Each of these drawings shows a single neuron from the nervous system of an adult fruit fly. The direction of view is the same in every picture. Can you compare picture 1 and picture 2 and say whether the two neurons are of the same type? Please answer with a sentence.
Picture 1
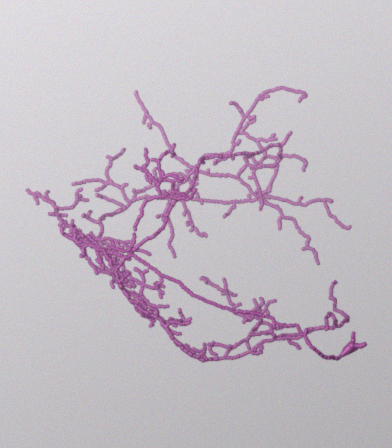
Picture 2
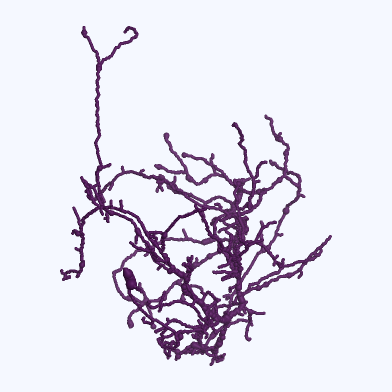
They are of different cell types.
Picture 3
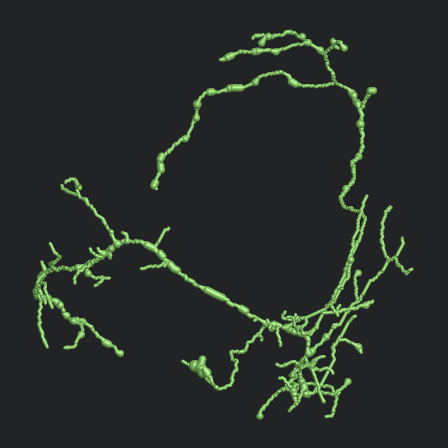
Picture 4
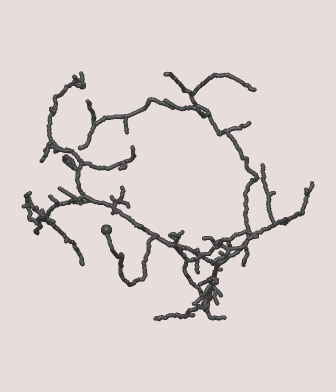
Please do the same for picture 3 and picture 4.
They are of the same cell type.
